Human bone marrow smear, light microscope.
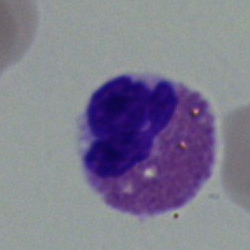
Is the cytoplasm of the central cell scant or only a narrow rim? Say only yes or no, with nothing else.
No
